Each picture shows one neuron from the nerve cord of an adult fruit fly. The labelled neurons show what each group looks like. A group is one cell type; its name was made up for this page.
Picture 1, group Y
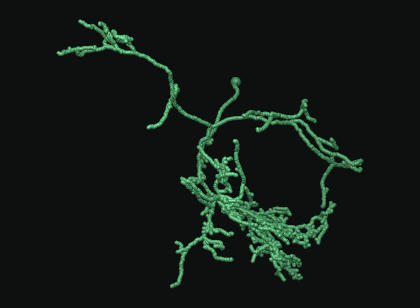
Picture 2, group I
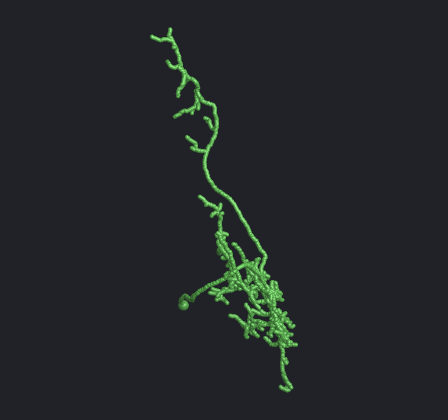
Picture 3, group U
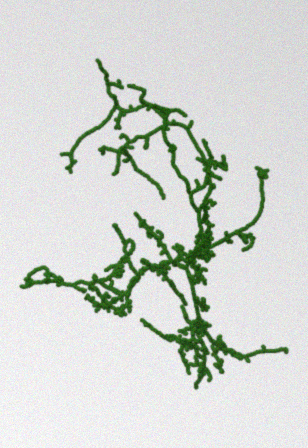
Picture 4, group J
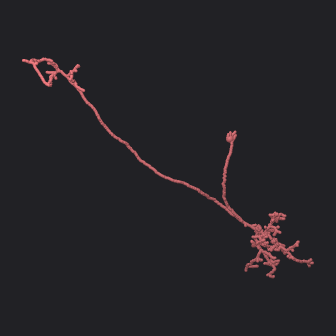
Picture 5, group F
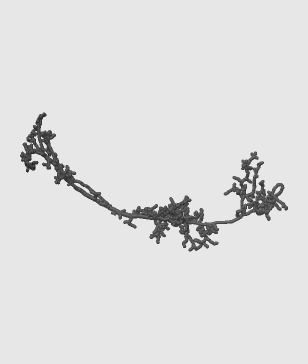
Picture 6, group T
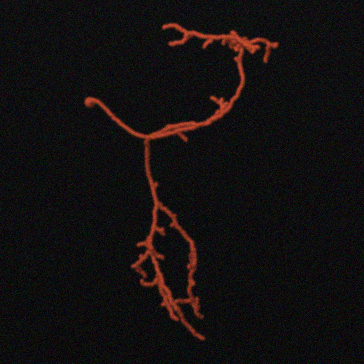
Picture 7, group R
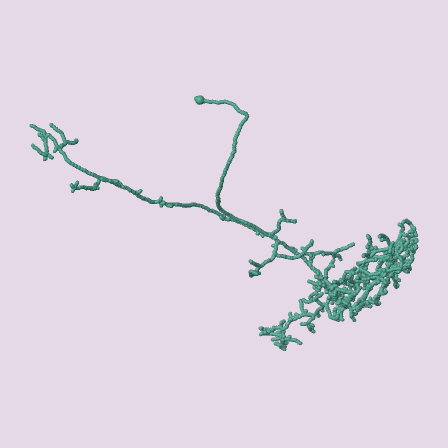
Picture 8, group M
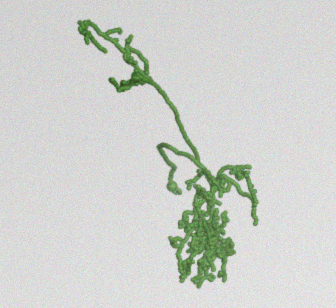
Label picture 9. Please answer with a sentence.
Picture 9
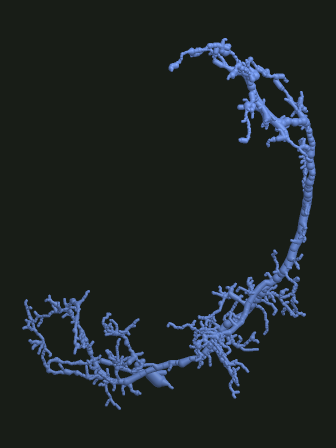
It belongs to group F.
